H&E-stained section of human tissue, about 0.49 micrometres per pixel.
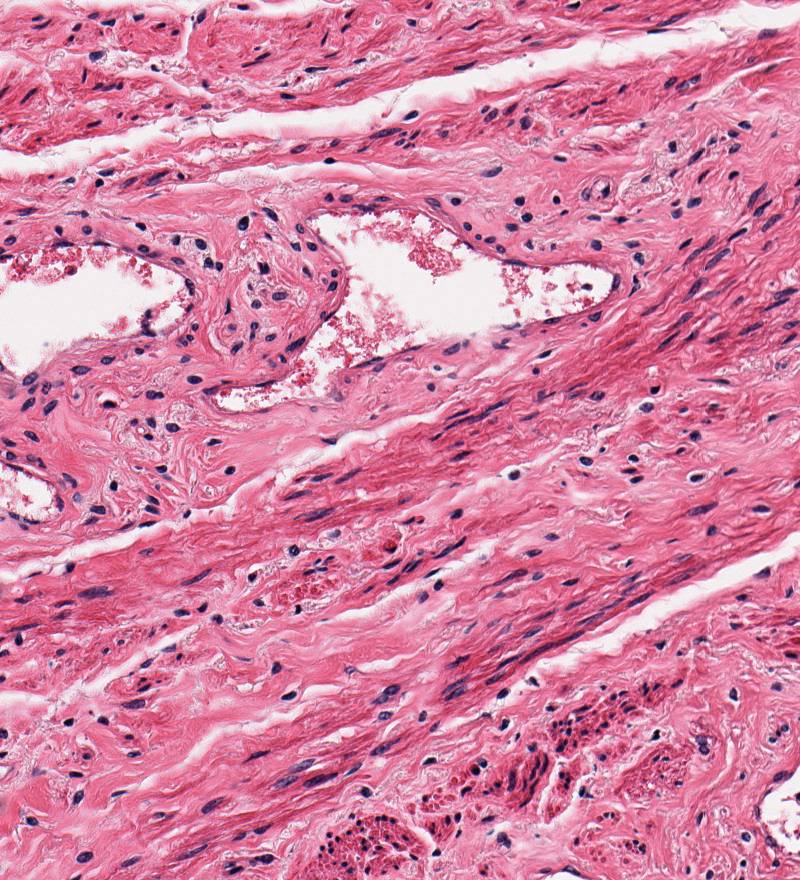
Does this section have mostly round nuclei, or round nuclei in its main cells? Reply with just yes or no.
No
